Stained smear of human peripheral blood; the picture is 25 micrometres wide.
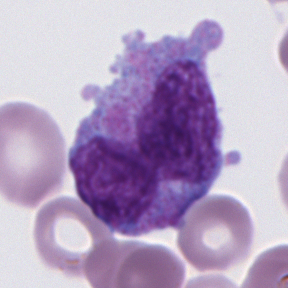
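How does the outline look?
Irregular rather than smoothly round, with a small rounded bleb projecting from the upper right edge.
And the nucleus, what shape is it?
Folded, with a deep notch between two broad lobes.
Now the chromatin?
Dark purple, with a coarse, mottled texture.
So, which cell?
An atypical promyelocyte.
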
